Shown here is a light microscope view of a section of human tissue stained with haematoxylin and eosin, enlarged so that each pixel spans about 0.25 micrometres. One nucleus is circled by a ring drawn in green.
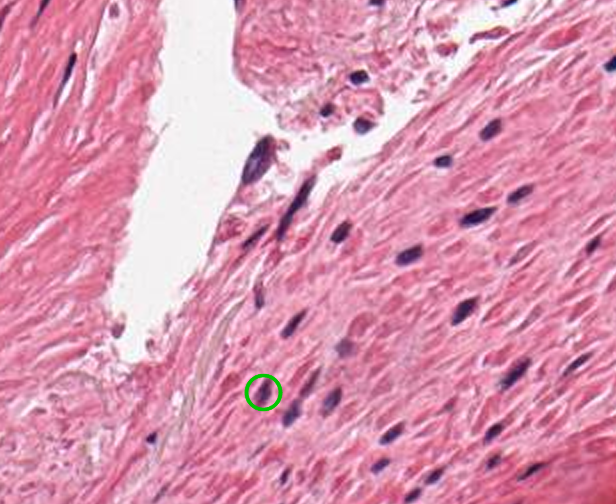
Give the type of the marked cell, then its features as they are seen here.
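Smooth muscle cell. The nucleus is an elongated oval with somewhat tapered ends, stained a dark purple. The nucleus stains fairly evenly throughout, with no clear internal detail at this scale. The surrounding cytoplasm is pink and finely streaked, and the cell's outline cannot be separated from the neighbouring pink strands. The cell lies among closely packed, parallel, wavy pink fibres and elongated nuclei, with its long axis running in the same oblique direction as they do.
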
